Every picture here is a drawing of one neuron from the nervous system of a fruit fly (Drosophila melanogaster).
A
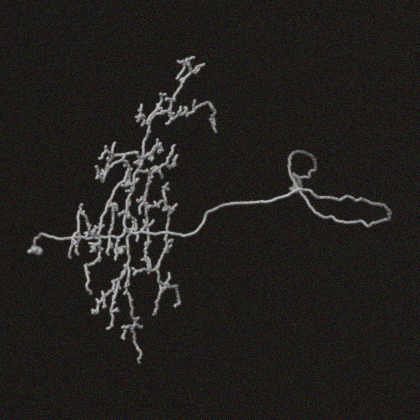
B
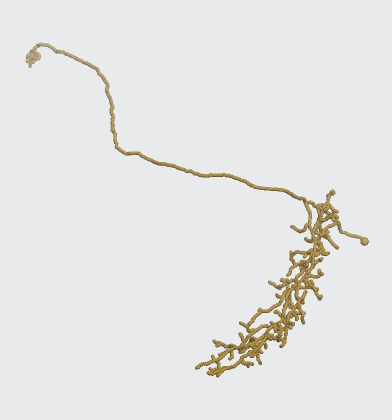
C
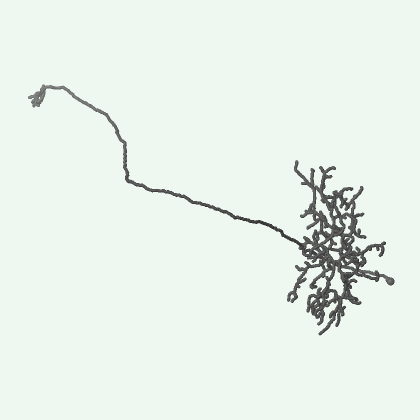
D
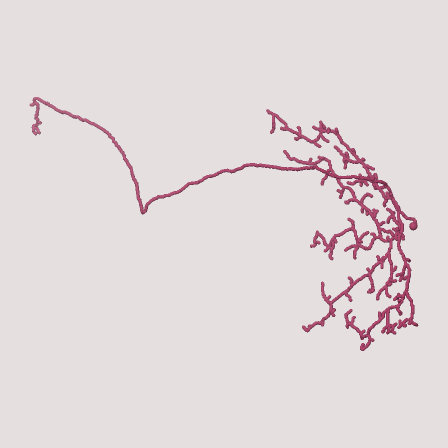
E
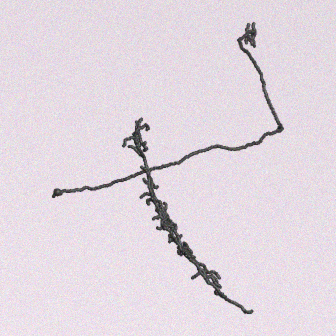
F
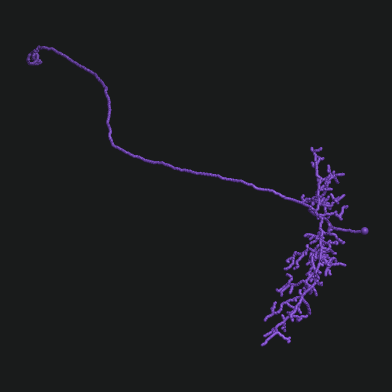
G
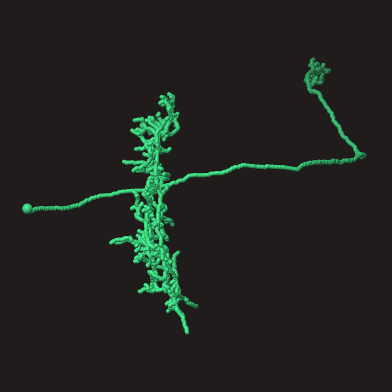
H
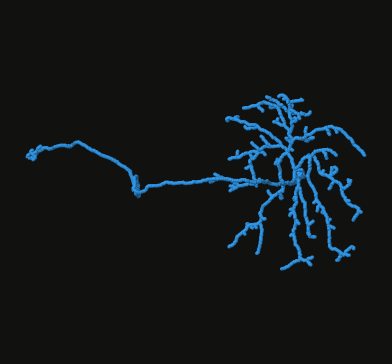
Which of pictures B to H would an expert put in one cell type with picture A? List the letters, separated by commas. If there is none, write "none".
D, H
